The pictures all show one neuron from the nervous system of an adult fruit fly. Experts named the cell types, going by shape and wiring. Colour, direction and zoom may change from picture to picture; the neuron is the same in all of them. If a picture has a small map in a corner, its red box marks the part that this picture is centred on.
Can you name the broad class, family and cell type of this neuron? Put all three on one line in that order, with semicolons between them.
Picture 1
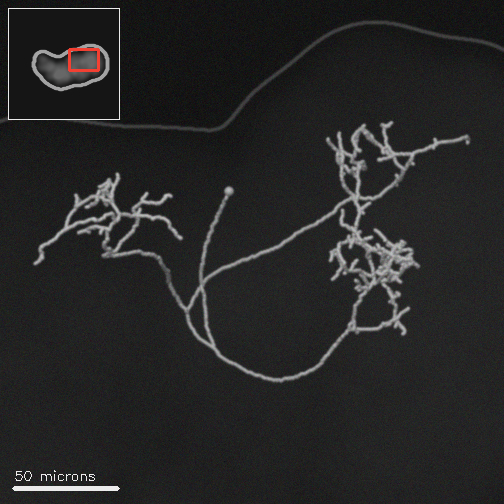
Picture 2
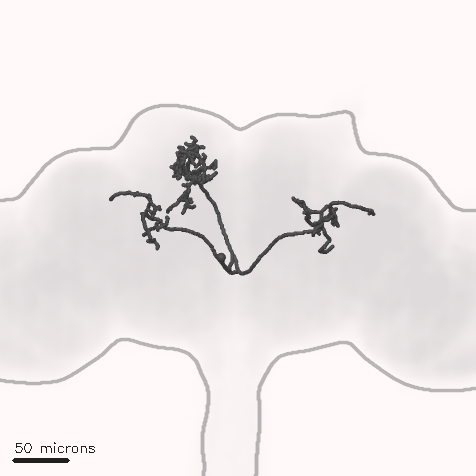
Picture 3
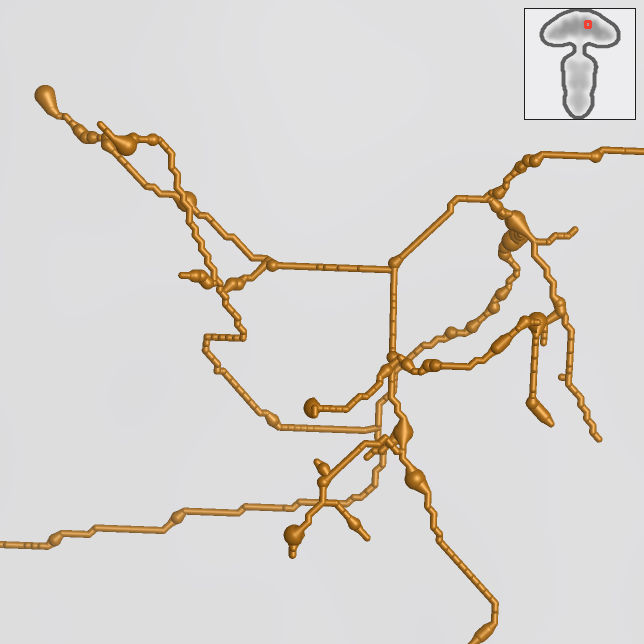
central-brain intrinsic neuron; hemilineage DM1_antero_dorsal; CB1902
